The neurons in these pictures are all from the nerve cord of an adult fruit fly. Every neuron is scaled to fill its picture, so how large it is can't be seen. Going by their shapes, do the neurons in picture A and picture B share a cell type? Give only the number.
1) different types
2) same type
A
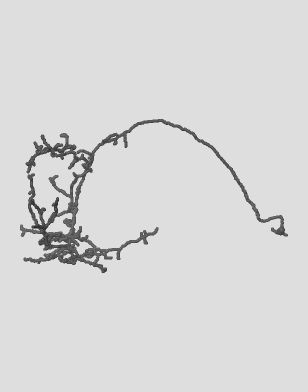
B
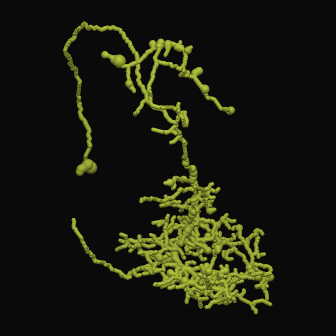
1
